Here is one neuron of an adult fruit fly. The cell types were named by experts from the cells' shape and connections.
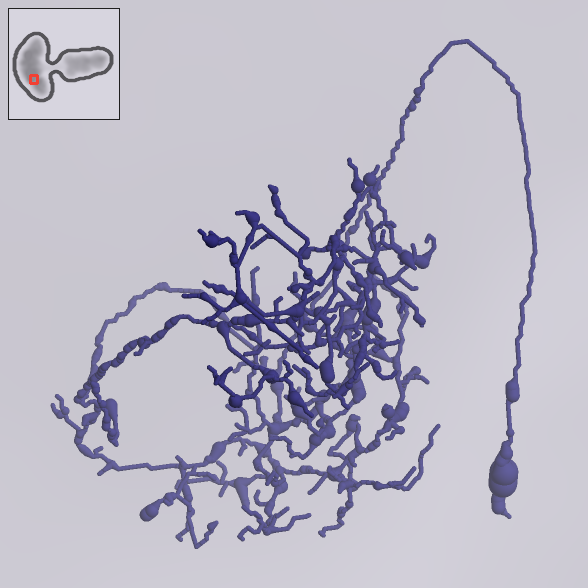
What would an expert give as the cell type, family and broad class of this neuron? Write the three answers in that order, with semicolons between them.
CB4114; hemilineage LHp1; central-brain intrinsic neuron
